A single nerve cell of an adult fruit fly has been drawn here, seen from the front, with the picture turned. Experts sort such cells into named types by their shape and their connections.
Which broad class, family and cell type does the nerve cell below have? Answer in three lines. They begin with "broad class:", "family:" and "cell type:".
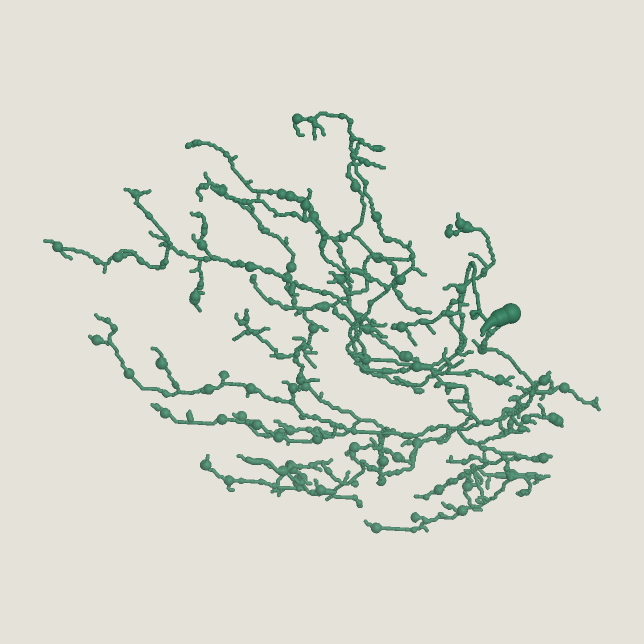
broad class: optic-lobe intrinsic neuron
family: Cm
cell type: Cm19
